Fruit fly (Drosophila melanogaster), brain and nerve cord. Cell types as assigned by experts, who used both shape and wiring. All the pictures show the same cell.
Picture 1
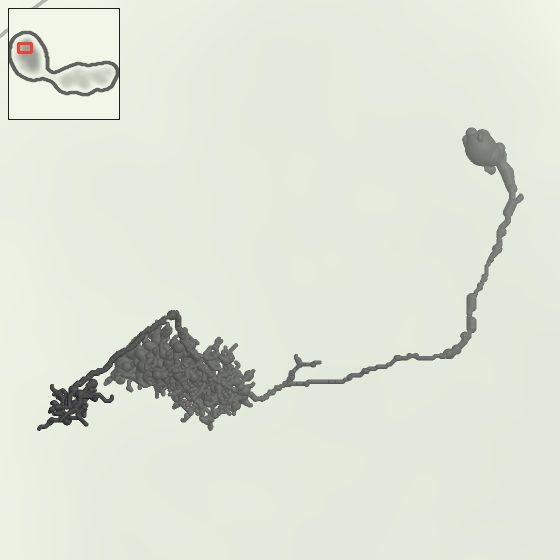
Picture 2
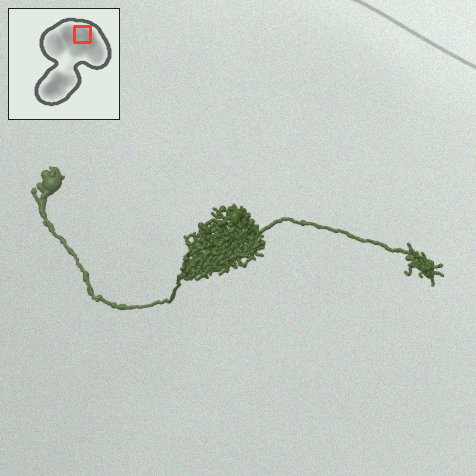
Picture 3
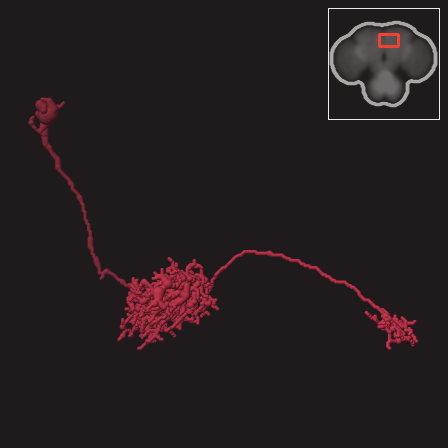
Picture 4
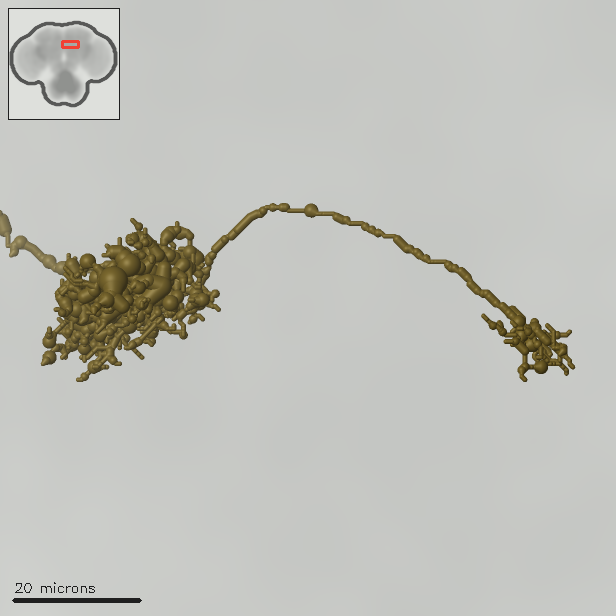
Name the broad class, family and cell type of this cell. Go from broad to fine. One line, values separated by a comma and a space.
central-brain intrinsic neuron, class CX, EL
